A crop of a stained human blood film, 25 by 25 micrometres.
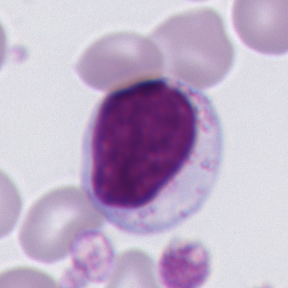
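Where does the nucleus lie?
Off-centre, towards the upper left of the cell; the nucleus is oval and about 12 by 9 micrometres.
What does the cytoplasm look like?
It is very pale, almost colourless, and widest on the right side, with fine pinkish-purple granules scattered sparsely through it.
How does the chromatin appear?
Dark purple and fairly dense, with slightly lighter patches.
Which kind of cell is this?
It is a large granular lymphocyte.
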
